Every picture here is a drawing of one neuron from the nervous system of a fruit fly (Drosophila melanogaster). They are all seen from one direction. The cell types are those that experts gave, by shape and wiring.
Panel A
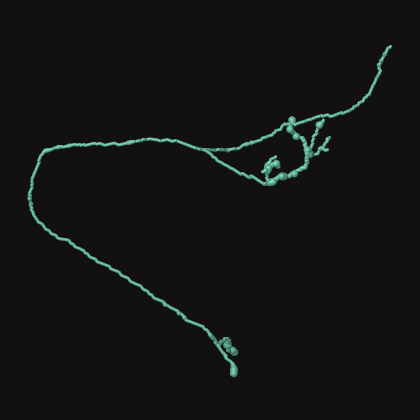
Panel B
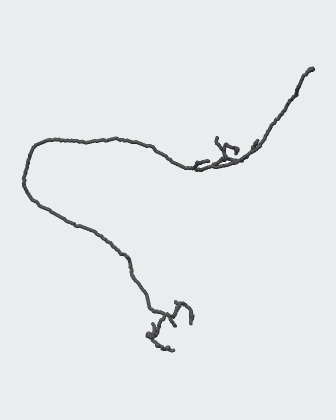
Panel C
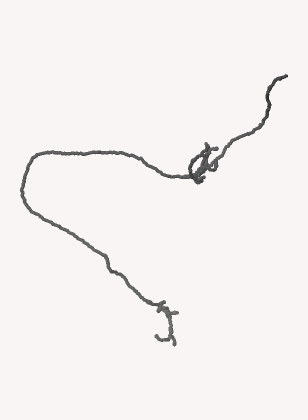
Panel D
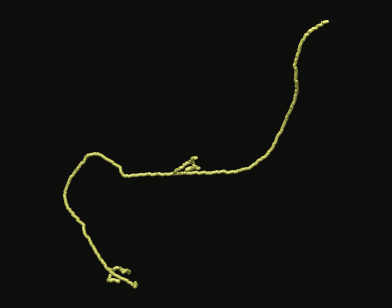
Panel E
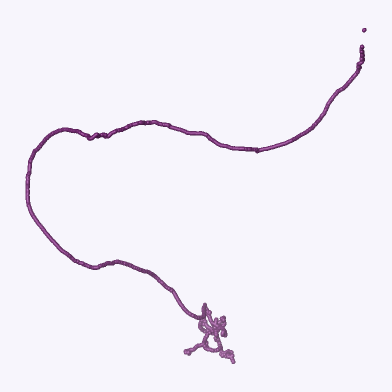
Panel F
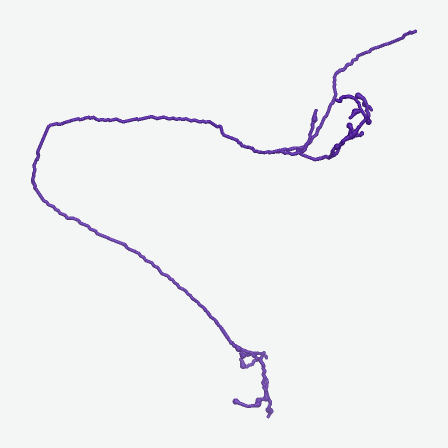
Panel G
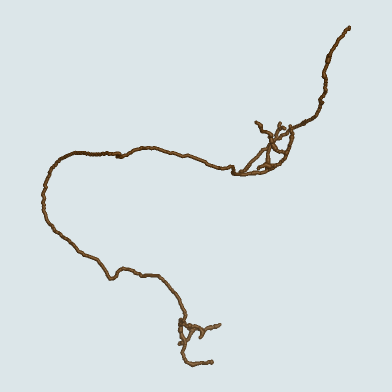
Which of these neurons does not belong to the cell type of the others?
Panel D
